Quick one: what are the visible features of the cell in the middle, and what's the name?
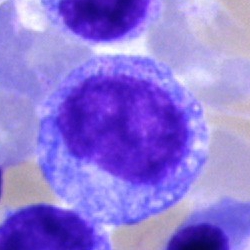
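Look first at the edge: the cell is round and its outline smooth. Below the nucleus lies the widest band of cytoplasm, with fine purple granules scattered through it. The chromatin is dark purple, fairly evenly dense, with no coarse clumps. This is a promyelocyte.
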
